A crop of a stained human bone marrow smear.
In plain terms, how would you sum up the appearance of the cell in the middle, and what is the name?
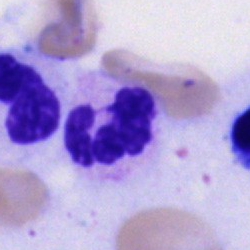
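Let me start with the chromatin: dense, dark purple and coarsely clumped. Now the cytoplasm, which is pale lilac-pink. I can make out only faint, fine pinkish granules in it. And the outer border of the cell is faint, blending into the background. This is a segmented neutrophil.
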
